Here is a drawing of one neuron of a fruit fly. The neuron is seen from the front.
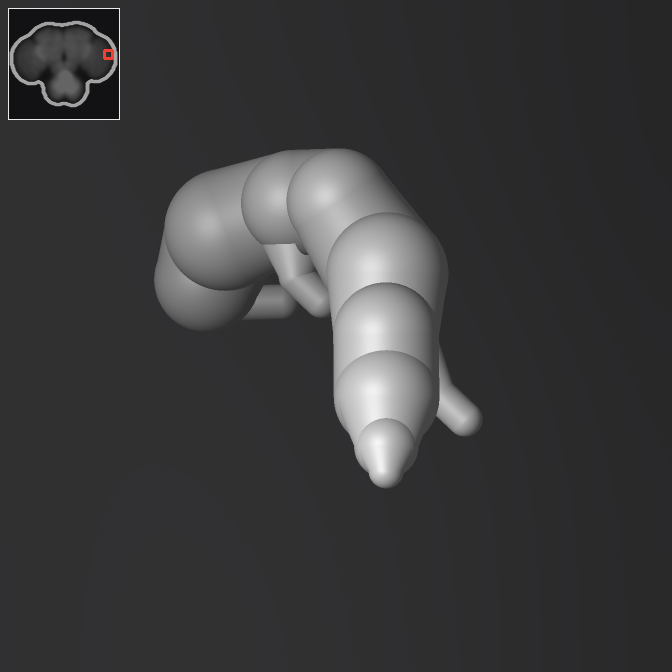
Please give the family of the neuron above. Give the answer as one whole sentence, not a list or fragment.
Family class visual is the one that contains this neuron.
